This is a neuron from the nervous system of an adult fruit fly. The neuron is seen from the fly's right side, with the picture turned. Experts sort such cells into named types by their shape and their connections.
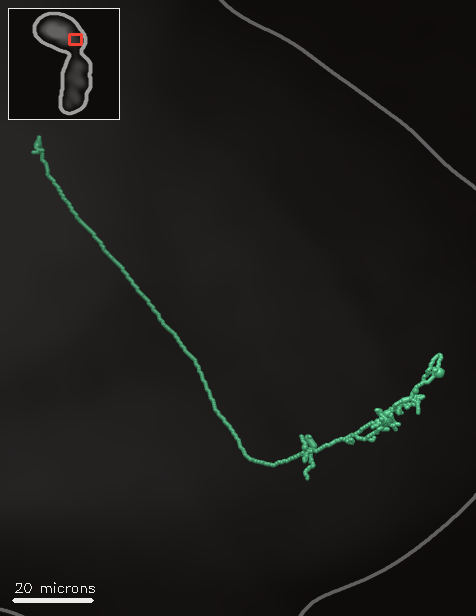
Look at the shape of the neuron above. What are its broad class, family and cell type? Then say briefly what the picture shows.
This is an optic-lobe intrinsic neuron. Its family is Tm. It is of cell type Tm20. The cell body is on the right of the picture. By the scale bar it is about 110 microns wide in this view.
